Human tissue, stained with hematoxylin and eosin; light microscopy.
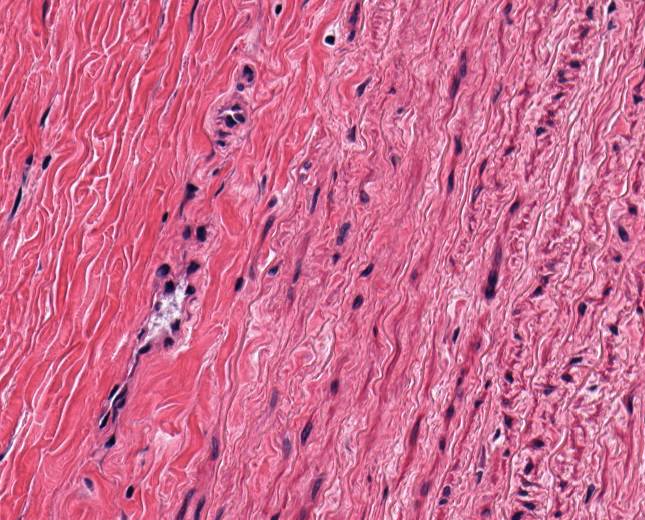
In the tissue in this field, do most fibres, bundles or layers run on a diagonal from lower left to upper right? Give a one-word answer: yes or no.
Yes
